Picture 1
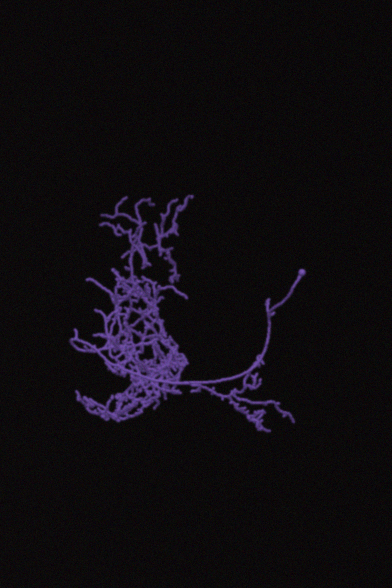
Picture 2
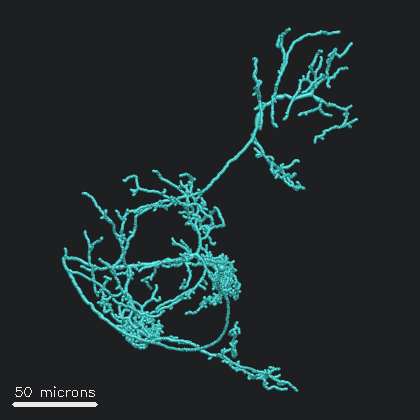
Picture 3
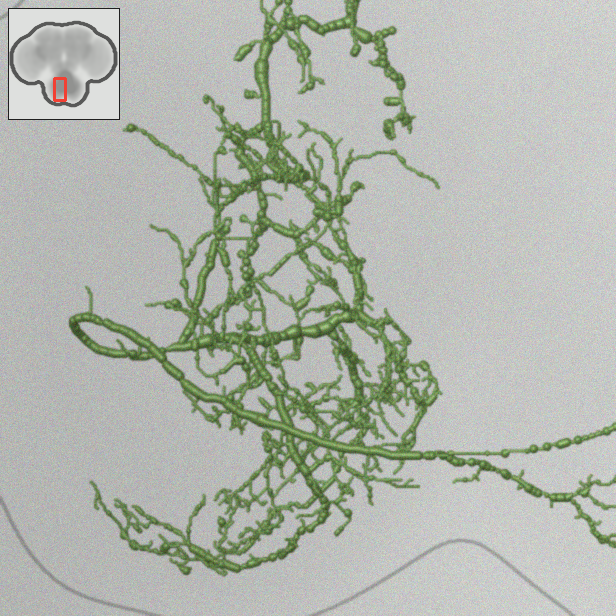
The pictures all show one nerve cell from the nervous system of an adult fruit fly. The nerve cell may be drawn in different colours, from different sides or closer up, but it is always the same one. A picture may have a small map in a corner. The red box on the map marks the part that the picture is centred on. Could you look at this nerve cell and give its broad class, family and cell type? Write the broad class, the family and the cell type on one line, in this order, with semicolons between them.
nerve-cord intrinsic neuron; hemilineage 01A; IN01A011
